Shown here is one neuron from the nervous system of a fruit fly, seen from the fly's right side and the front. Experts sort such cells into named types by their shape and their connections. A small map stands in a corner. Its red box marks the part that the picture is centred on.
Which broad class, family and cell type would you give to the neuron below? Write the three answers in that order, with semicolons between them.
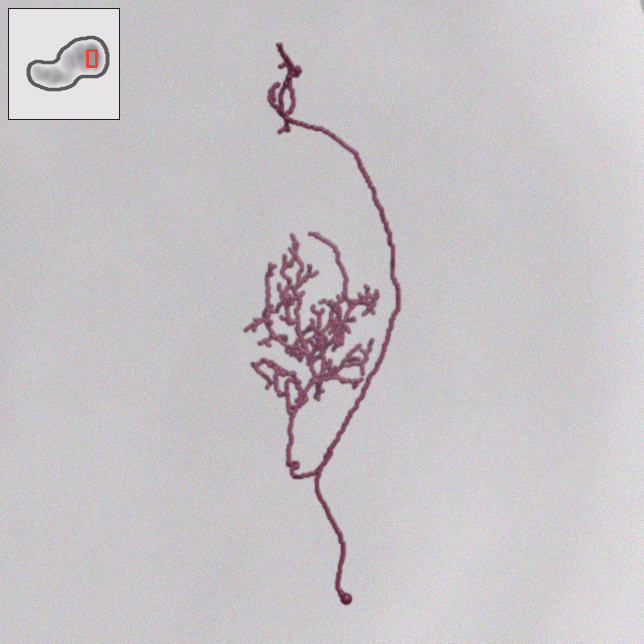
visual projection neuron; LoVP; LoVP1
